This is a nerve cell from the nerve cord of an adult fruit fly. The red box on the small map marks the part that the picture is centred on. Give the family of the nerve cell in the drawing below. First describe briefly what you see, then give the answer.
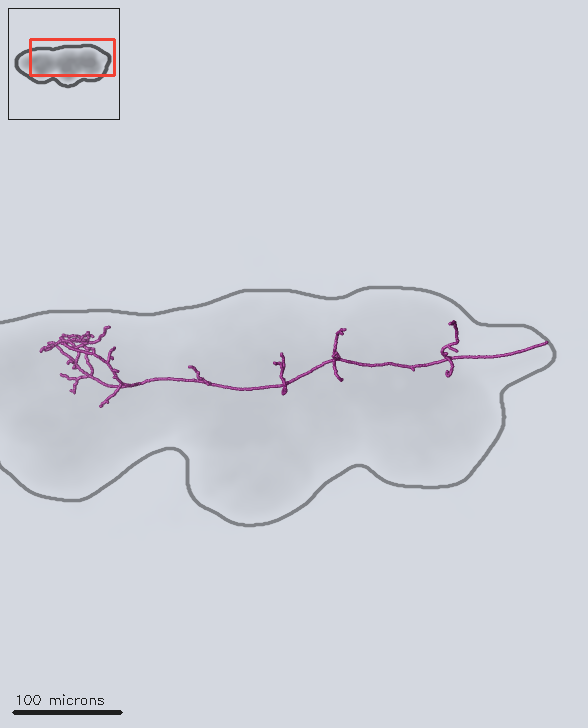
The drawing shows no cell body. From left to right in the picture it spans about 500 microns. Its broad class is descending neuron. Its family is hemilineage LB7.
